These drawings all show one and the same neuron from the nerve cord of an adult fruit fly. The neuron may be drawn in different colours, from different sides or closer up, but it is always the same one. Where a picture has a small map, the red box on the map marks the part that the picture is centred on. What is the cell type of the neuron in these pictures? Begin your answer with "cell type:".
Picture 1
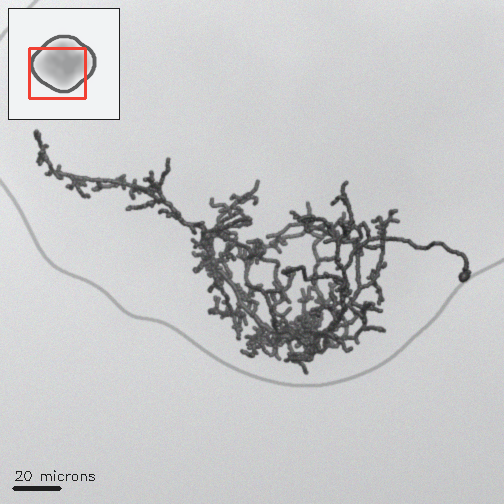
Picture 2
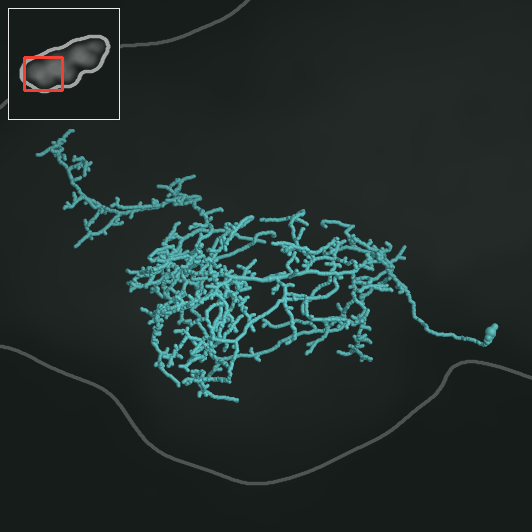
cell type: IN03A022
